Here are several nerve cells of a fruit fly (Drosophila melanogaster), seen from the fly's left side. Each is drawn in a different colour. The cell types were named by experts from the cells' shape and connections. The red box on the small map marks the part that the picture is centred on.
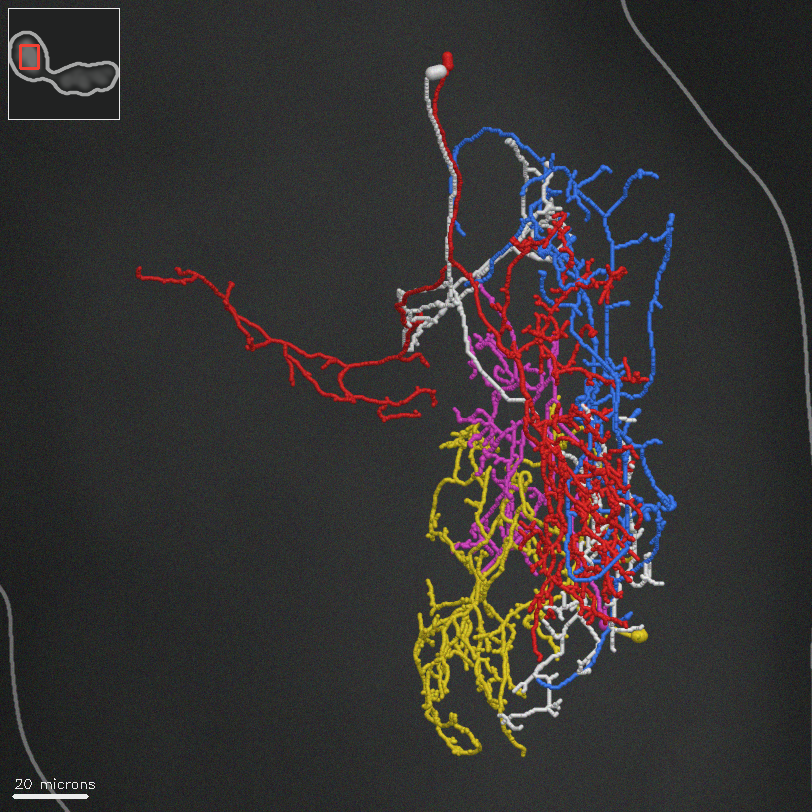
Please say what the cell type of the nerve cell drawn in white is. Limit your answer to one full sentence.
The nerve cell has LT81 as its cell type.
